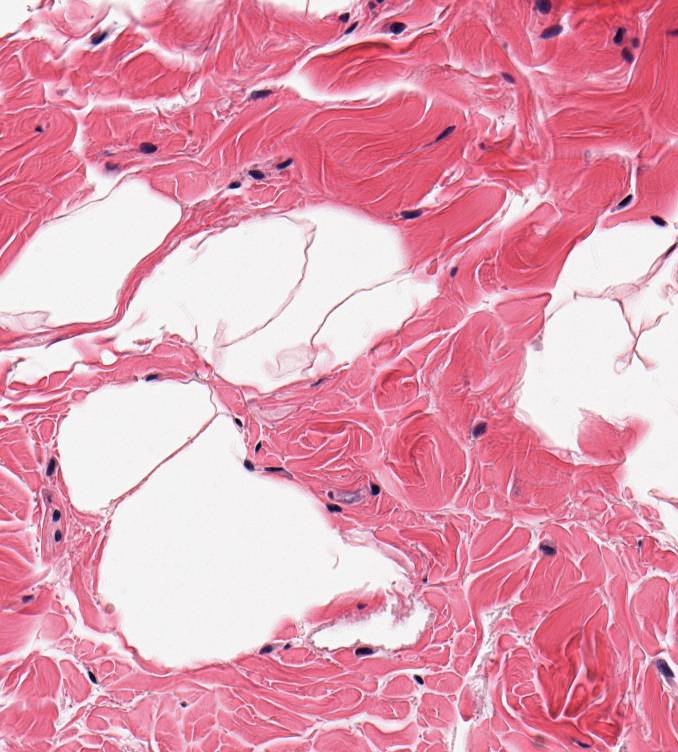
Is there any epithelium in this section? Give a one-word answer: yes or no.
No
